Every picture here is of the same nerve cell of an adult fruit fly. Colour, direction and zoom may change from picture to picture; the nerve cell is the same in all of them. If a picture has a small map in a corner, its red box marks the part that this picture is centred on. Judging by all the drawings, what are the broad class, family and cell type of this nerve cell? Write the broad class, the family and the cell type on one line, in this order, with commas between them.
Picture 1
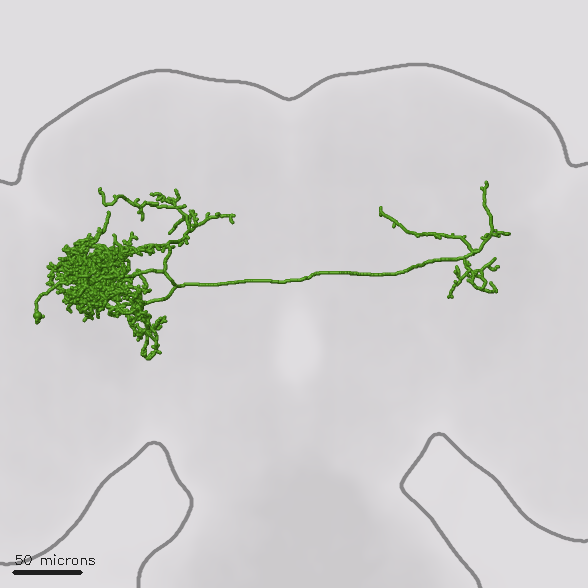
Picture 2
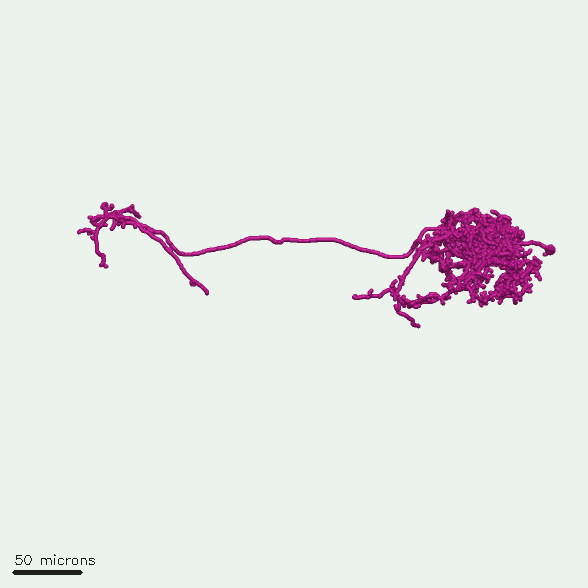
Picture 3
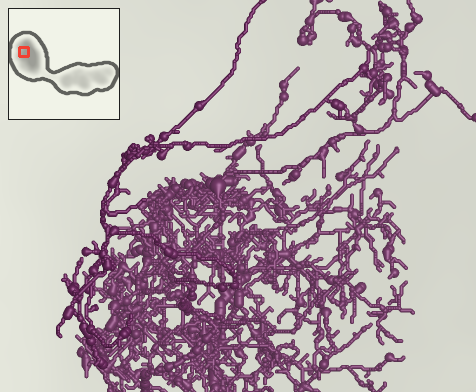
central-brain intrinsic neuron, hemilineage VLPl2_medial, AVLP157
